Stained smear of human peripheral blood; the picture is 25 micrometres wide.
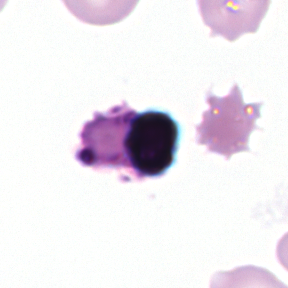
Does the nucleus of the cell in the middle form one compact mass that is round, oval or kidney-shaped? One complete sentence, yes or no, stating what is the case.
Yes, what the cell has is a single compact round, oval or kidney-shaped nucleus.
